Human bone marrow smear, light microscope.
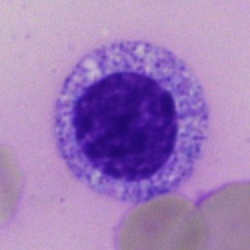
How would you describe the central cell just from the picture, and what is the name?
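Outline round. Chromatin dark purple, densely condensed. Moderate rim of cytoplasm around the nucleus on all sides. Small pale clear spots scattered through the cytoplasm. Cell: myelocyte.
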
